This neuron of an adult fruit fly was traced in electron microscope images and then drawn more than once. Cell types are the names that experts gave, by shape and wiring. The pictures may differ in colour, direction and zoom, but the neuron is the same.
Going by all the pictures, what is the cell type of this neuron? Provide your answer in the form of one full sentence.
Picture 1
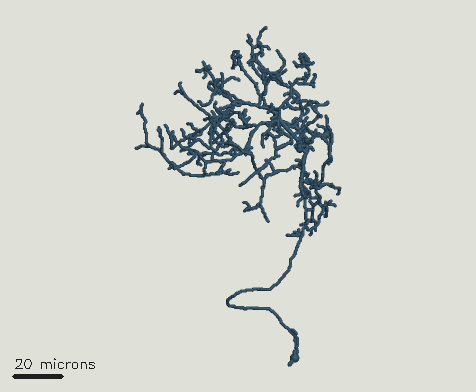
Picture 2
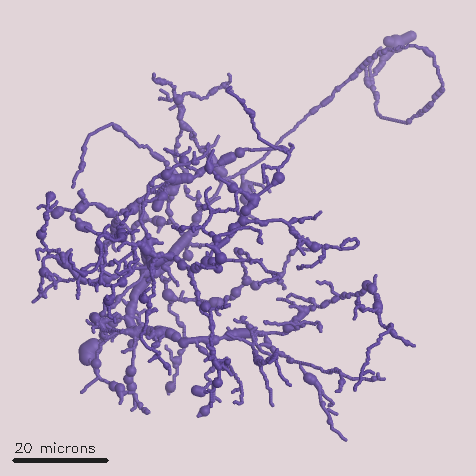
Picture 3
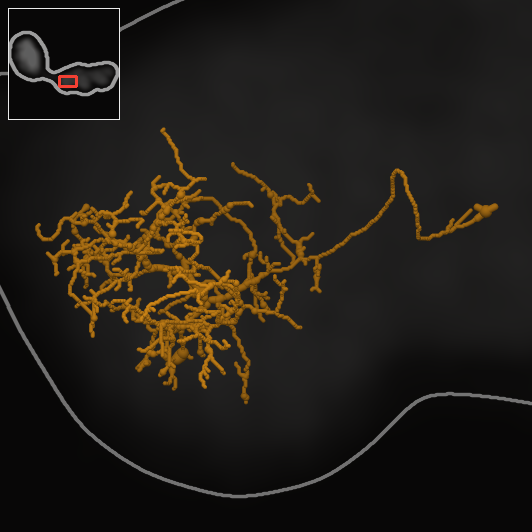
The cell type that fits this neuron is IN03A062_c.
